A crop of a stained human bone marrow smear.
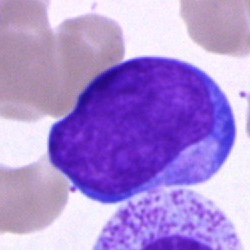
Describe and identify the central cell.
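A smooth, unbroken outline encloses a cell mostly filled by its nucleus. The chromatin is finely granular, without coarse dark clumps. At the lower right, a paler zone of cytoplasm lies beside the nucleus. It is a blast.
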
